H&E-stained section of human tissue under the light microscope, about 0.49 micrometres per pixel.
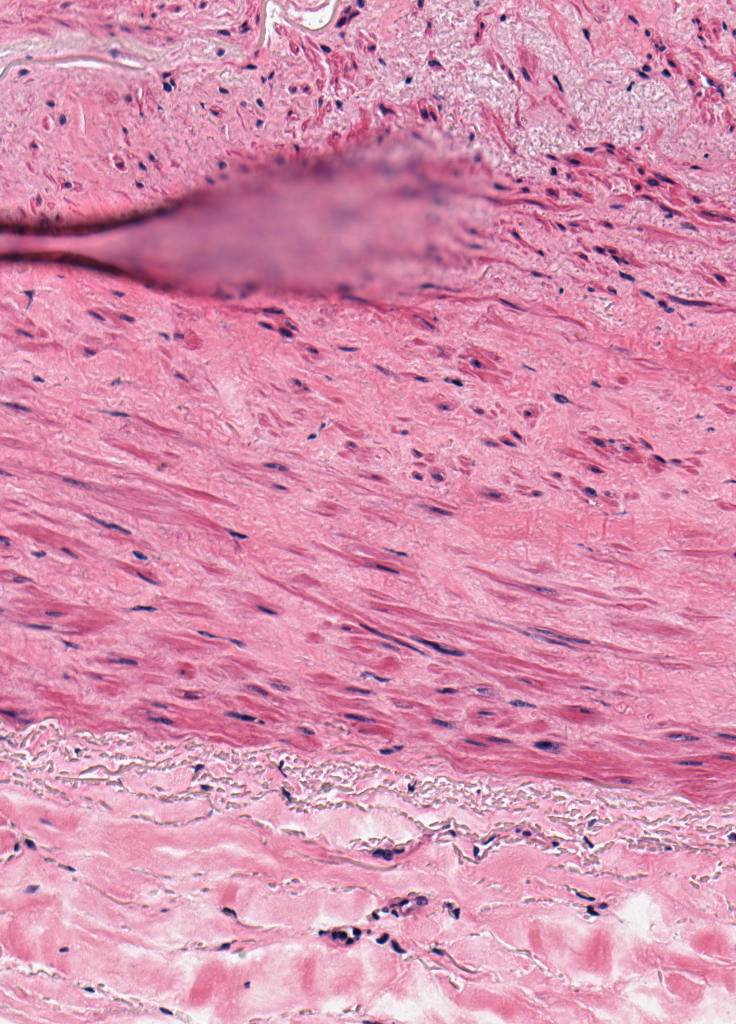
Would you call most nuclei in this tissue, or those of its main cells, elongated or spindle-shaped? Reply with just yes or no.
Yes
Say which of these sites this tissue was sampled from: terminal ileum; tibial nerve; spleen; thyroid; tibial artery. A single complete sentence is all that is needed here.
This section was cut from tissue of the tibial artery.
